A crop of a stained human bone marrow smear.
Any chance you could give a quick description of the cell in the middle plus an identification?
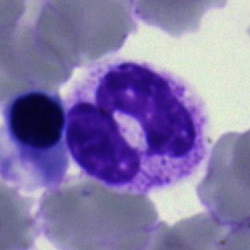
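Looking at the outline, I find it smooth and roughly round. The right-hand lobe curves like a C around a pale central gap. Neither lobe shows any nucleoli that I can make out. Fine purple granules are scattered throughout the cytoplasm. This is a segmented neutrophil.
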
